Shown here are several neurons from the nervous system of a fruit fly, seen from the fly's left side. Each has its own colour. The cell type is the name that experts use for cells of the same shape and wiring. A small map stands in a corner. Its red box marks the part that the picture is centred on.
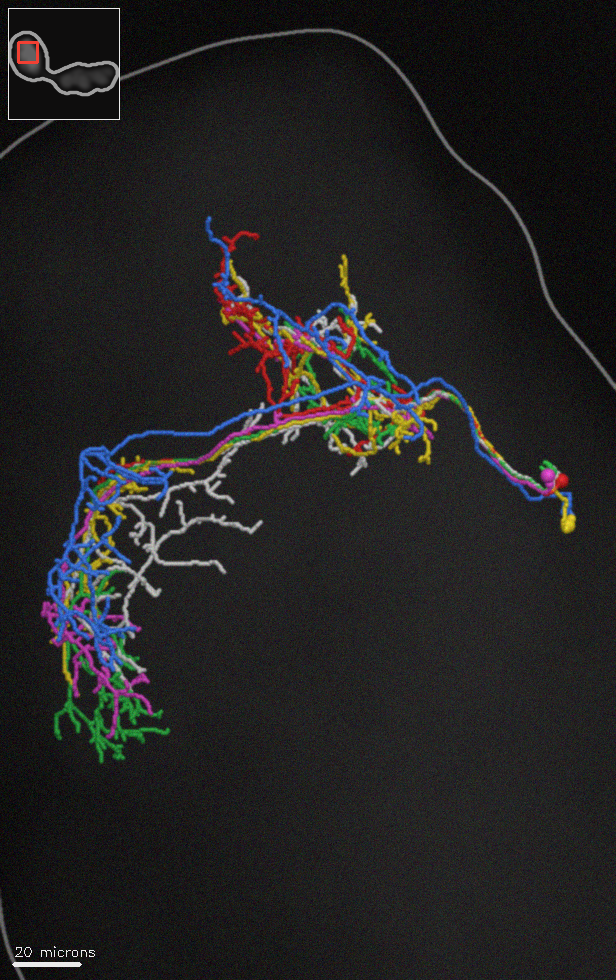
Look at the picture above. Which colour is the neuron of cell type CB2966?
yellow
